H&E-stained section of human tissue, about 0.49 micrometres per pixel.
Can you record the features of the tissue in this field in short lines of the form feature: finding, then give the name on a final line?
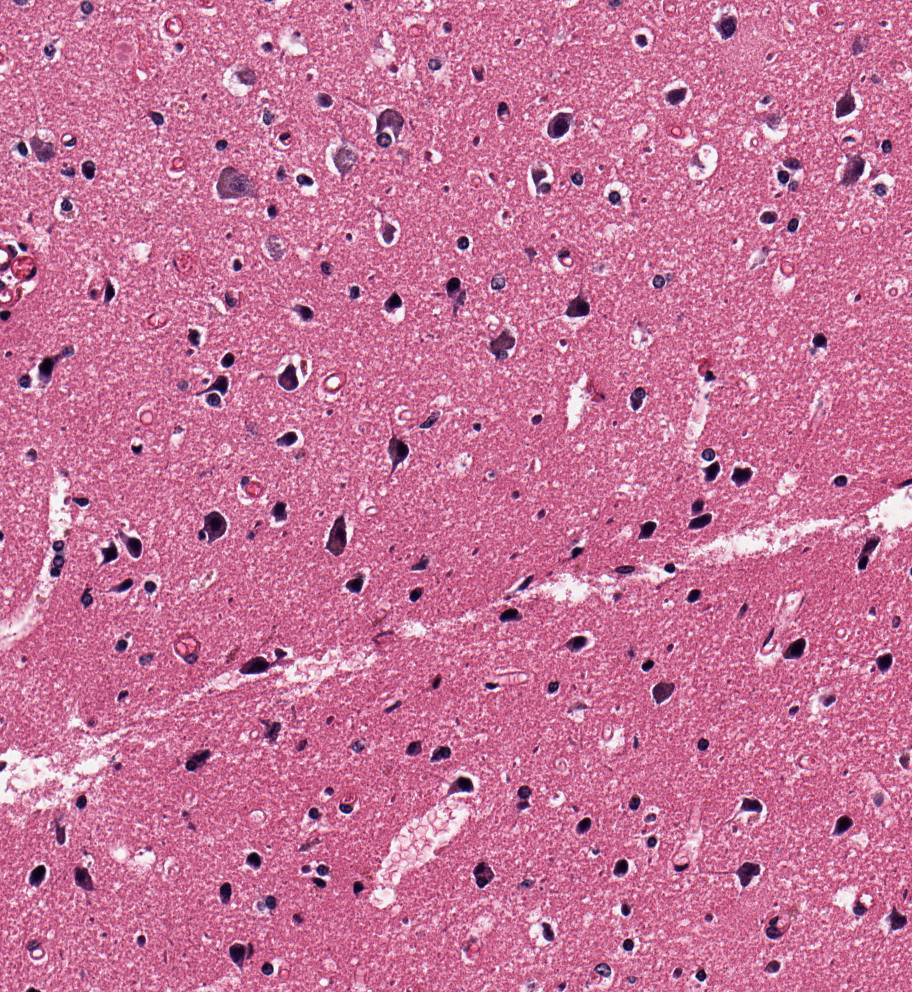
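Background: a finely granular, pink, fibrillary matrix filling the whole field
Organised units: none; no epithelium or glands
Cell distribution: single cells scattered fairly evenly, with no clusters or layers
Neurons: a few larger ones near the top left, purplish-grey cytoplasm, tapering pyramidal outline
Vessel: small, at the upper left edge, with red blood cells
Name: cerebral cortex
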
